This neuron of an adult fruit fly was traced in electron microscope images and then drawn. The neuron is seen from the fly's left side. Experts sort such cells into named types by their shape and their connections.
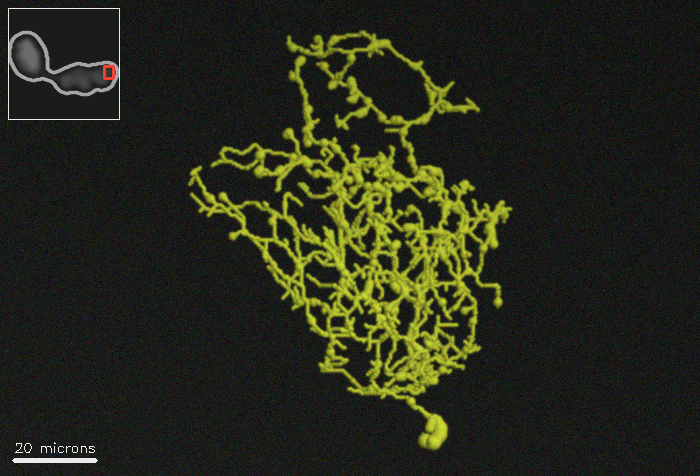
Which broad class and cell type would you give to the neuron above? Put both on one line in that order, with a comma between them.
nerve-cord intrinsic neuron, INXXX275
